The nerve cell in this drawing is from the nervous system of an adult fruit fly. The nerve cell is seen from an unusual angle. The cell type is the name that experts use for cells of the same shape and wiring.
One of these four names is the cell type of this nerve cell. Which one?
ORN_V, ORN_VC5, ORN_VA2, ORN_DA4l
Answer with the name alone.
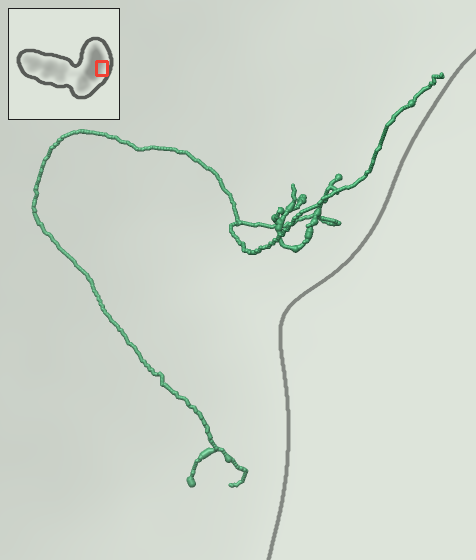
ORN_VA2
